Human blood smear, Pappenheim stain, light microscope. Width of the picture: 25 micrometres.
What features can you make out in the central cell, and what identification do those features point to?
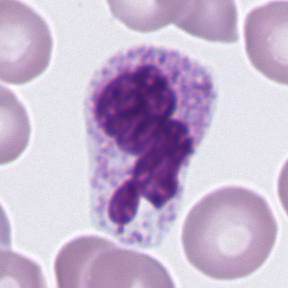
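See how the outline is taller than it is wide. The chromatin is dark purple and clumped, with paler streaks between the clumps. The cytoplasm is pale bluish-grey and contains no clear vacuoles. The name of this cell is segmented neutrophil.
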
